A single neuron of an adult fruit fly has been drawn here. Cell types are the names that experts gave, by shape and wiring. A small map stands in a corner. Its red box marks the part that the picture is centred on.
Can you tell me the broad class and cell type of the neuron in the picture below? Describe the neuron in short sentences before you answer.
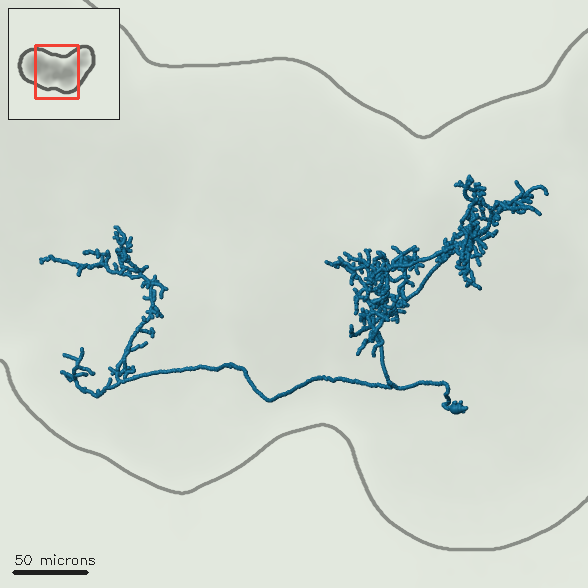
By the scale bar it is about 350 microns wide in this view. Dozens of branch ends can be seen. This is an ascending neuron. The cell type is ANXXX131.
